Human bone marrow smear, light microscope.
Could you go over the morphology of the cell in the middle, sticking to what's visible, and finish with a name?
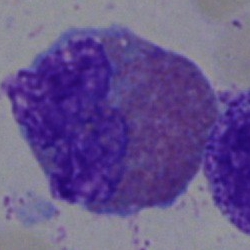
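Start with the left half of the cell, where the nucleus lies. Its chromatin is dark purple and coarsely clumped, with small pale gaps between the clumps. The cytoplasm is abundant and pinkish-lilac, finely stippled with tiny pinkish-purple granules. This one is an eosinophil.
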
